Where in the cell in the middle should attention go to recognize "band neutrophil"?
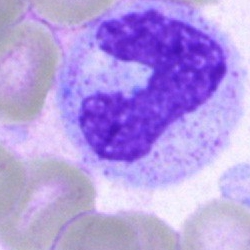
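Let me see: the nucleus is bent into a kidney or horseshoe shape, with a deep notch opening to the left.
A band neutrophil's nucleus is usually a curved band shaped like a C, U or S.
That horseshoe curve goes with it, I'd say. Next, the chromatin is dark purple and coarsely clumped.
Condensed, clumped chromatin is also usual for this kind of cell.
So that fits as well. A moderate rim of pale lilac cytoplasm surrounds the nucleus, with fine small purple-pink granules scattered through it.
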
